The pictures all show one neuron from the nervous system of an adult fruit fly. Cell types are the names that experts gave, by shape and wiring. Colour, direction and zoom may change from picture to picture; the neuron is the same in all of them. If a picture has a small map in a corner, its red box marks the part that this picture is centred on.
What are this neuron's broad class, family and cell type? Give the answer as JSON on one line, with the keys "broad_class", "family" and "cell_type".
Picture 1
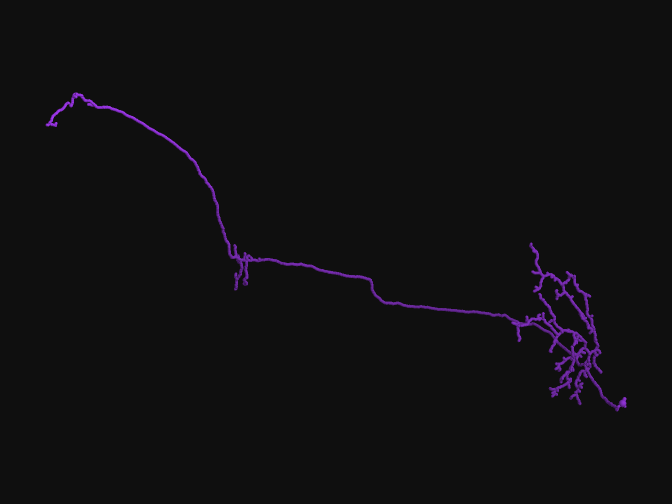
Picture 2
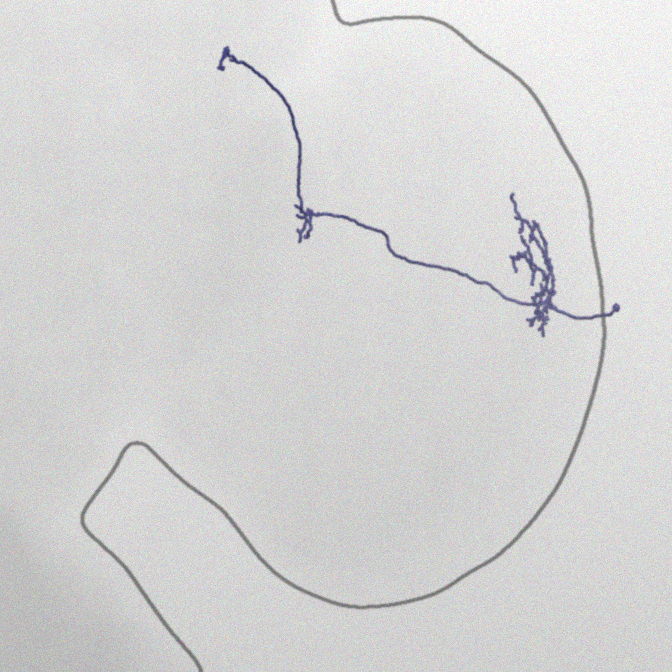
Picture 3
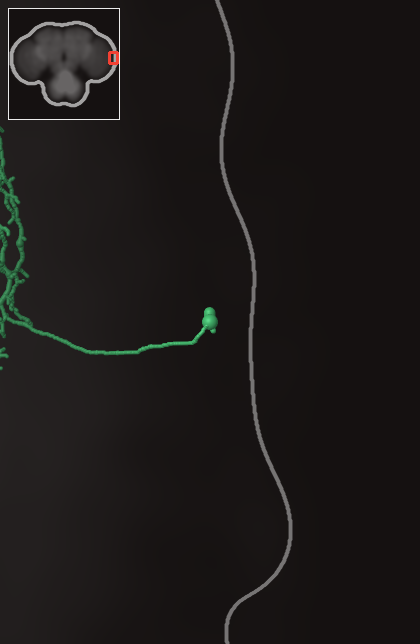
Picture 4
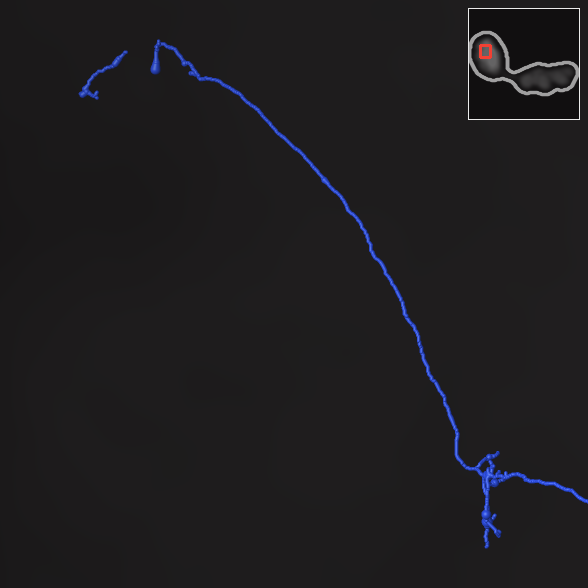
{"broad_class": "visual projection neuron", "family": "MeTu", "cell_type": "MeTu4e"}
